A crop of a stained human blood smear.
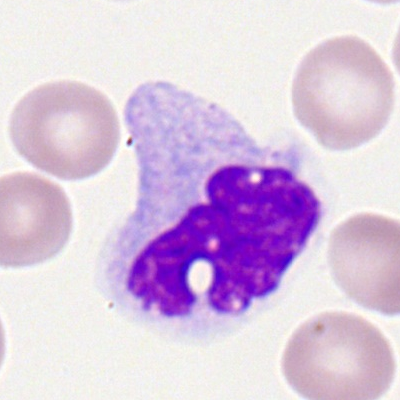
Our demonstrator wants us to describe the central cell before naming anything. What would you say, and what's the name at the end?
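The nucleus occupies the lower right part of the cell, and a clear oval space lies in a notch at its lower edge. The cytoplasm is plentiful and pale grey-blue, with fine, faint pinkish granules. The cell is a monocyte.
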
